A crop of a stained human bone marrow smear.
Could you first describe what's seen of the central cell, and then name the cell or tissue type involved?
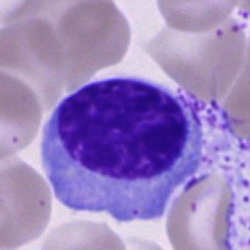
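In the nucleus, the chromatin looks dark purple and coarsely clumped, and I can make out no nucleoli. Turning to the cytoplasm, its rim is wider below the nucleus than above it, and I find no vacuoles there. This one is a plasma cell.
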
